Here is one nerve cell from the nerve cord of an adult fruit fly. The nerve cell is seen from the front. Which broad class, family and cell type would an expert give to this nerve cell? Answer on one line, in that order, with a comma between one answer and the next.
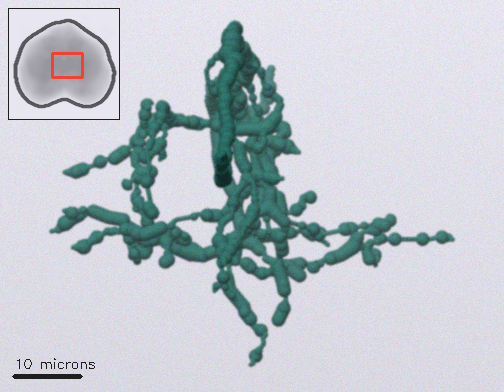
descending neuron, DNp, DNp103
